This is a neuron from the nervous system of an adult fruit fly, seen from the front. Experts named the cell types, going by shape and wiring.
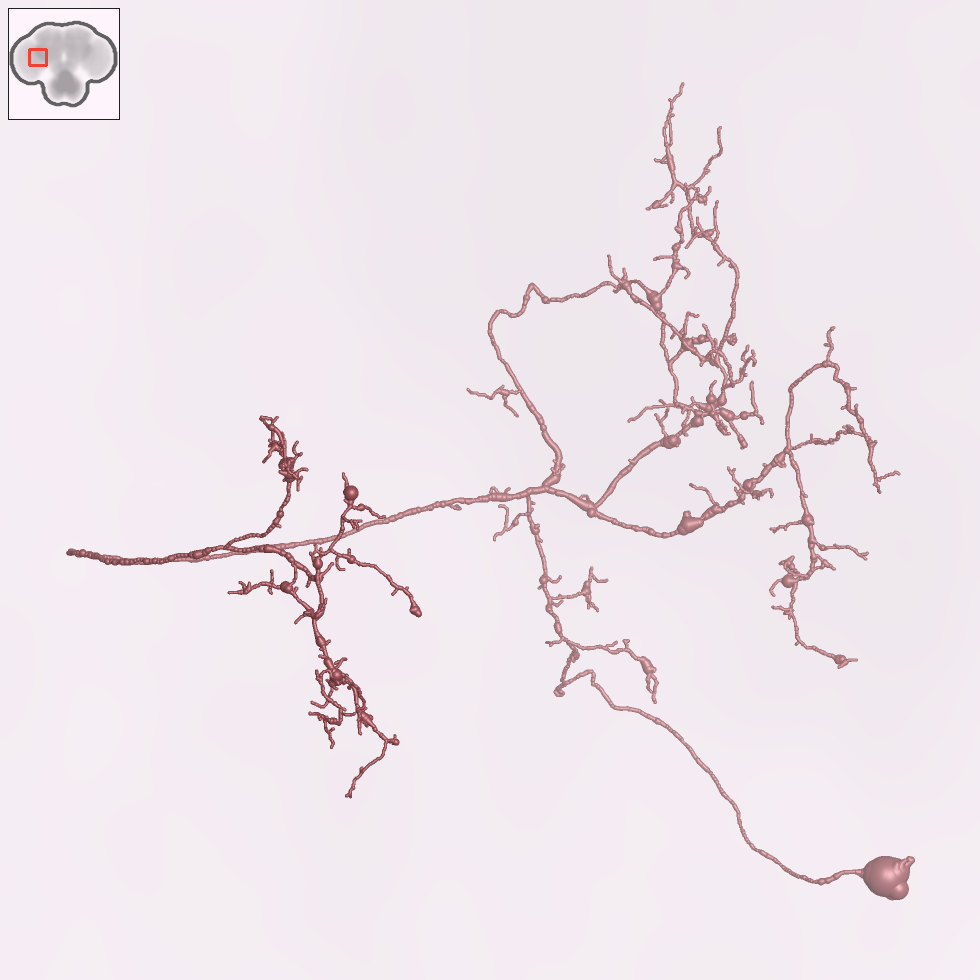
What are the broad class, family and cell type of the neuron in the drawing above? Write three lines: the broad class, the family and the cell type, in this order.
optic-lobe intrinsic neuron
Y
Y14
